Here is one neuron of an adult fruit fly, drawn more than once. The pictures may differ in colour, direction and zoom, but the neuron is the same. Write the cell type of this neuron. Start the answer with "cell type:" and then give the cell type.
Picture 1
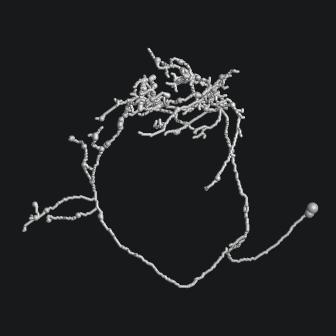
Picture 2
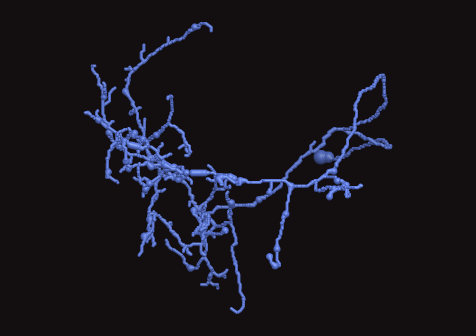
cell type: CB3268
